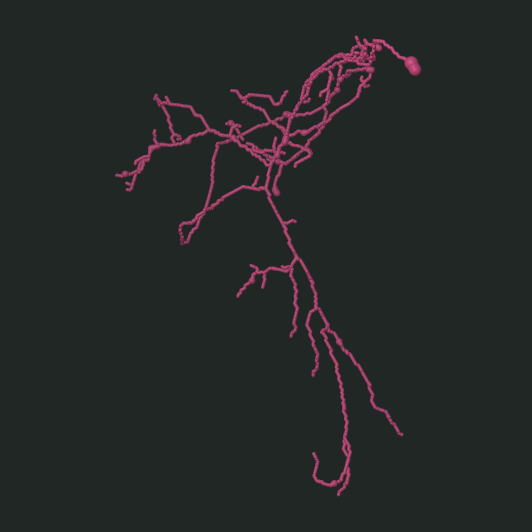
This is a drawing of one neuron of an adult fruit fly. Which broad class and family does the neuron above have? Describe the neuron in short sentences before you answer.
The cell body can be seen at the upper right of the picture. The picture shows dozens of branch ends. It is a nerve-cord intrinsic neuron. The family is hemilineage 17A.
